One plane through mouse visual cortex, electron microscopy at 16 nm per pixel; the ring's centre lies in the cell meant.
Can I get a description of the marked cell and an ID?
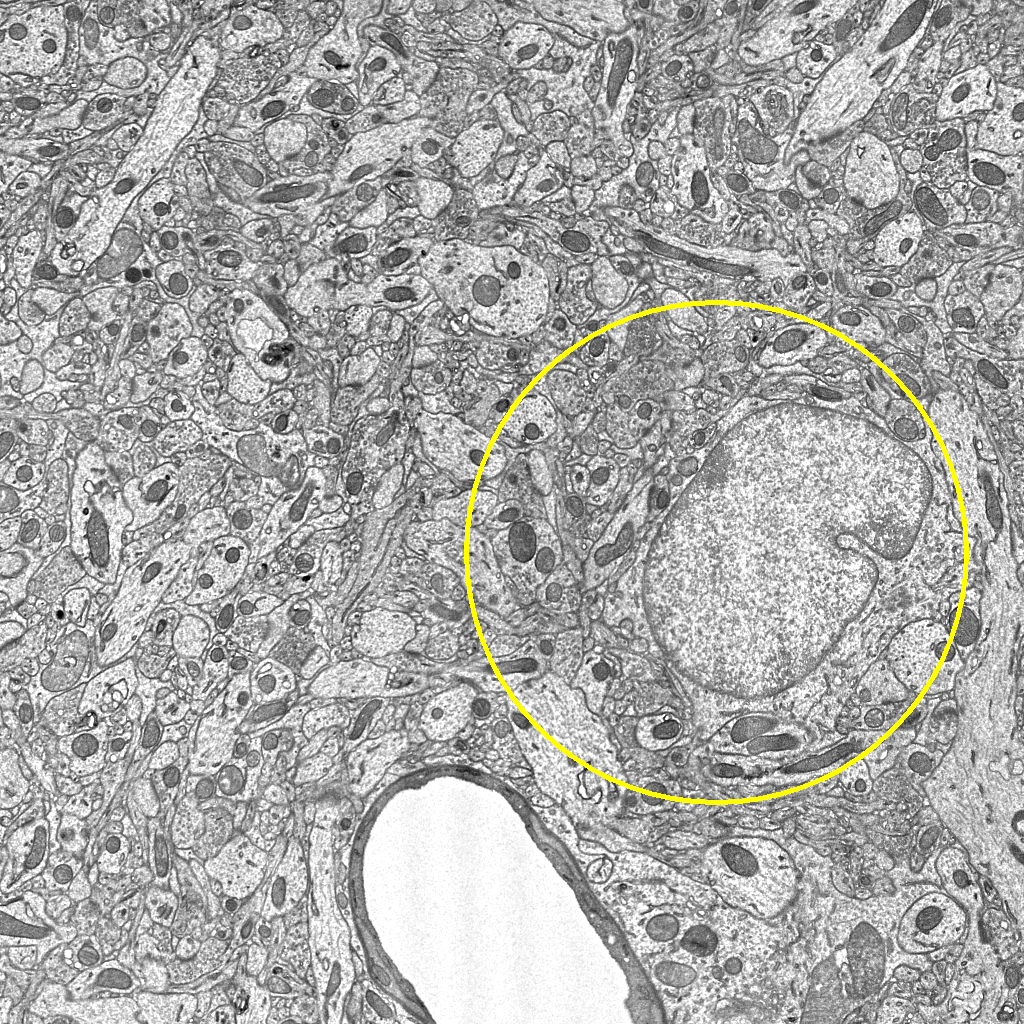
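Start with the nucleus: large, rounded, and wholly inside the ring. Trace its envelope, and on the right you will find one deep, narrow infolding. Most of the chromatin is pale and finely dispersed, but small darker patches gather against the envelope at the upper left and on the right. This marked cell is an astrocyte.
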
